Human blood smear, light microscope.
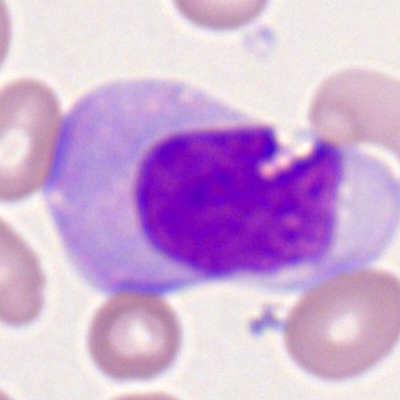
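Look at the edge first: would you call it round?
Not really, it's irregular and a bit angular.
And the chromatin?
Dark purple, moderately clumped.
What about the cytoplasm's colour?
Pale grey-blue, with no granules showing.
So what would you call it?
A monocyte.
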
